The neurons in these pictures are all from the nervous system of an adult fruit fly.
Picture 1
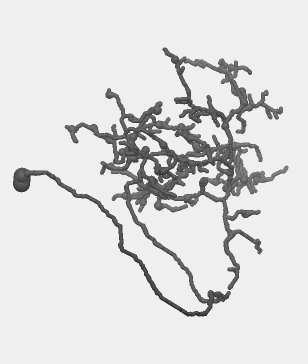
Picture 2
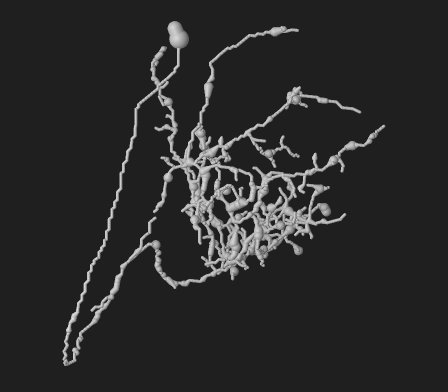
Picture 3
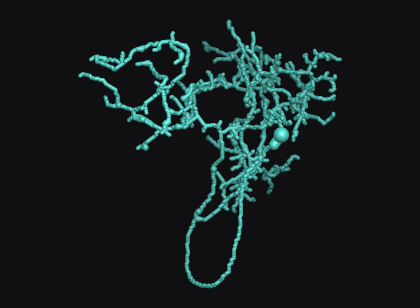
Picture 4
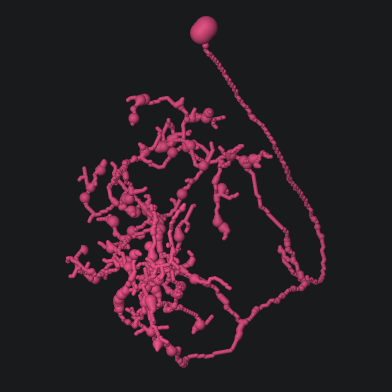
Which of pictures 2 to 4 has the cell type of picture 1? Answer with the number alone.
2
